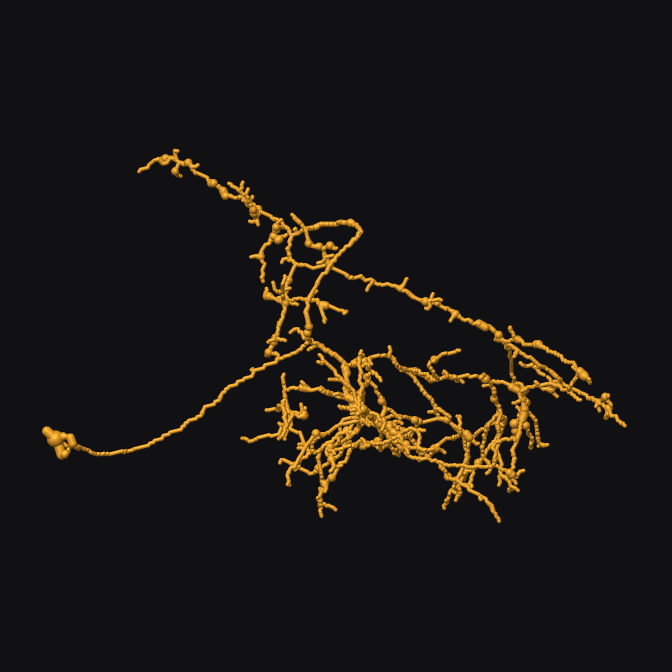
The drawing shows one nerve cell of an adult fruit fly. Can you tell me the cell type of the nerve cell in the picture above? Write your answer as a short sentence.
The cell type is PVLP131.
